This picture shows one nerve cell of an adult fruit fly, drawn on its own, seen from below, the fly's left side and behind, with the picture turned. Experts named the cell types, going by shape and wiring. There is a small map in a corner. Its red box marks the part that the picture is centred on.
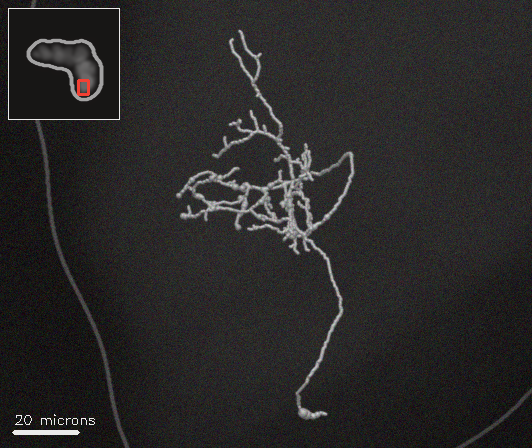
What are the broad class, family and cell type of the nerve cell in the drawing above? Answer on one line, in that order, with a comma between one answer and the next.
central-brain intrinsic neuron, hemilineage SLPal1, SLP026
